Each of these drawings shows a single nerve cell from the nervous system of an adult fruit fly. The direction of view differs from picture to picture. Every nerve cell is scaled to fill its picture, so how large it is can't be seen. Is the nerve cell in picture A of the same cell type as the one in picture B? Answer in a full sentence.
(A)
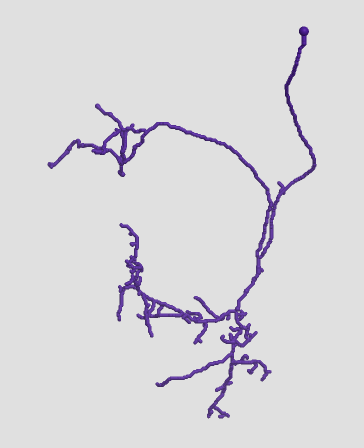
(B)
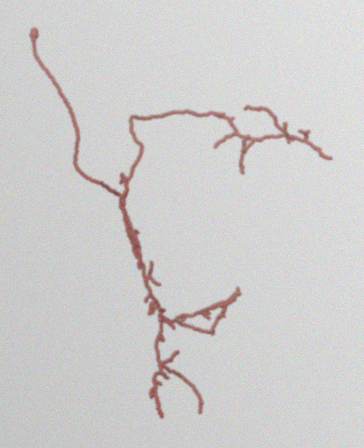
They are of the same cell type.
